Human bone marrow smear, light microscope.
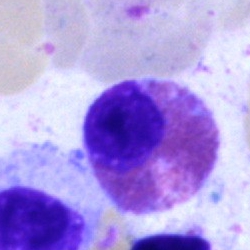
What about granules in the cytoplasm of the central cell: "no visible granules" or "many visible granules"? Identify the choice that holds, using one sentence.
What is seen in the cytoplasm of this cell is many granules.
